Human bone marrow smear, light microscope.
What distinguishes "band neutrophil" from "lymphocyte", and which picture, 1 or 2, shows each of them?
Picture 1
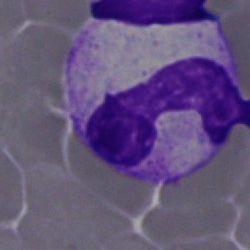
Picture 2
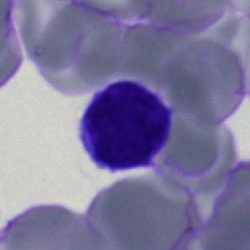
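Looking at the two, picture 1 shows a band neutrophil and picture 2 shows a lymphocyte. In picture 1 the nucleus is a single curved band that arches over a pocket of cytoplasm, with its concave side turned downward.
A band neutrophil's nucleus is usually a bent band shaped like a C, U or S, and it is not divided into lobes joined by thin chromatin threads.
In picture 2, by contrast, the nucleus takes up nearly the whole cell, leaving at most a very thin rim of cytoplasm.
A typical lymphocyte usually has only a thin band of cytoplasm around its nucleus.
So the cytoplasm is the next thing I'd compare: abundant and pale lilac in picture 1, barely there in picture 2. What they share, as far as I can see, is dense, dark purple chromatin, and neither nucleus shows a nucleolus.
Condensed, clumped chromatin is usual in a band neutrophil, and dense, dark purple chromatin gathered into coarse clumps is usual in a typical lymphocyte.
Both outlines are rounded and smooth. No vacuoles appear in the cytoplasm in picture 1, and no granules in the cell in picture 2.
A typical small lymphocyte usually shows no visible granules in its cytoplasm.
Red cells touch the lymphocyte along its right side.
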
